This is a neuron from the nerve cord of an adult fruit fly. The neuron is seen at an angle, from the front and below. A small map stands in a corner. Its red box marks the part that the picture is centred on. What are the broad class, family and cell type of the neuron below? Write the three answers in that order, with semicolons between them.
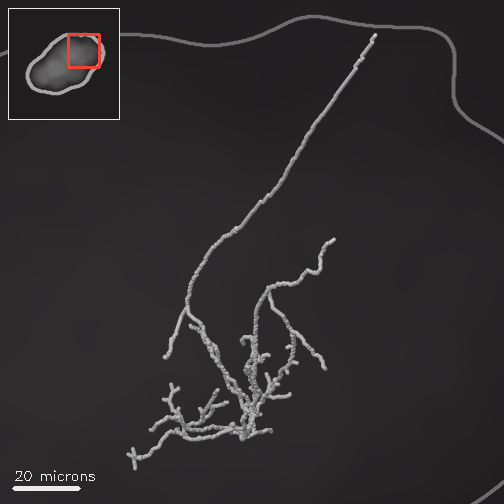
sensory neuron entering the nerve cord; class mechanosensory proprioceptive; SNpp40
